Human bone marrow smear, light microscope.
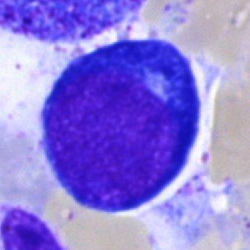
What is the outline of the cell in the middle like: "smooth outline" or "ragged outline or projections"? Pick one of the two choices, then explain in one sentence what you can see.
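Smooth outline. The cell outline is round with a smooth edge.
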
